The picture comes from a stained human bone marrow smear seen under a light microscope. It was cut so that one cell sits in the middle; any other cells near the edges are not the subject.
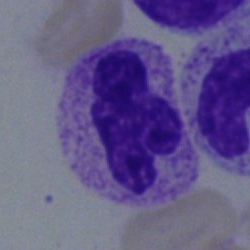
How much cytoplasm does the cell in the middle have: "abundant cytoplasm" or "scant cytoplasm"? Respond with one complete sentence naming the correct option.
This cell has a broad area of cytoplasm.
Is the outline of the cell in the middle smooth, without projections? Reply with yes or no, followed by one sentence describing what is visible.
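Yes. The cell has a rounded, slightly oval outline with a smooth edge.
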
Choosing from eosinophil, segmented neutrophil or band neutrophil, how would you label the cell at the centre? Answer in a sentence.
The cell at the centre of the field is a band neutrophil.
